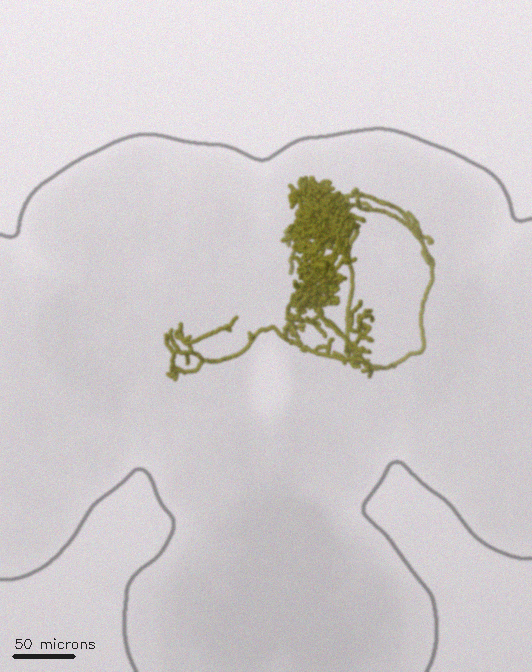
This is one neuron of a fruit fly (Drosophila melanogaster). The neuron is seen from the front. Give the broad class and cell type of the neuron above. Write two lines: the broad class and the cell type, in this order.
central-brain intrinsic neuron
CRE011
